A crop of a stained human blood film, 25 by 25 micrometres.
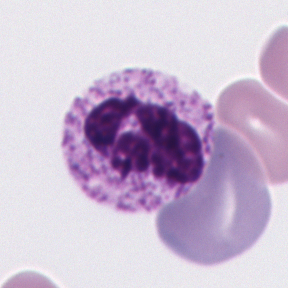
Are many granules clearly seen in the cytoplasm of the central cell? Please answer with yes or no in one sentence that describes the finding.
Yes, what the cytoplasm holds is many visible granules.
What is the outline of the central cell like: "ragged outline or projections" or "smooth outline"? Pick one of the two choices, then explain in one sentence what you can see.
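Smooth outline. The cell has a round, smooth outline.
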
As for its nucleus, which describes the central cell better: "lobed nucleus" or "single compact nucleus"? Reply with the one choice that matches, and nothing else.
Lobed nucleus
